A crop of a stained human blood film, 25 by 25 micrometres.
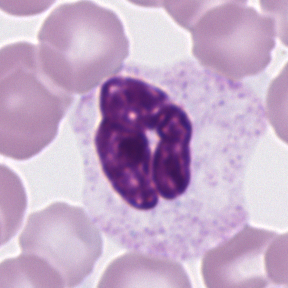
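Segmented neutrophil, the cell in the middle of the smear. Its outline is roughly round and smooth. The nucleus sits over toward the left, and you won't find any nucleoli in it. Fine, small lilac granules are scattered all through the cytoplasm.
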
